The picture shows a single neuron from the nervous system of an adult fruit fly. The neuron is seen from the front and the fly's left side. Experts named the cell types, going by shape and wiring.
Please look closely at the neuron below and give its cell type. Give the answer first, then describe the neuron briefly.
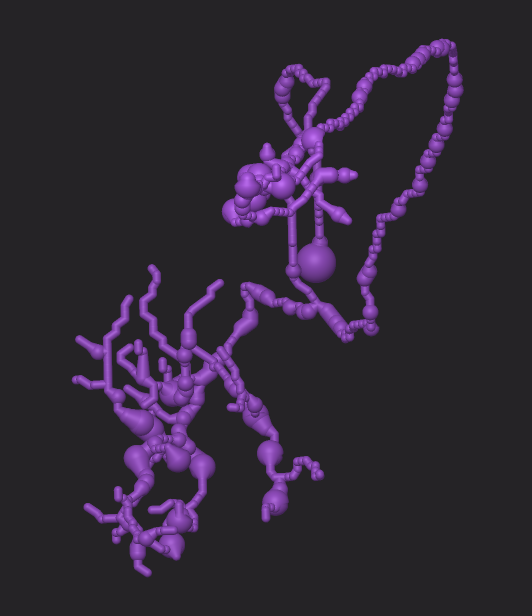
It is of cell type LPC1. It is a visual projection neuron. The cell body can be seen in the middle of the picture. As drawn here it is taller than it is wide.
